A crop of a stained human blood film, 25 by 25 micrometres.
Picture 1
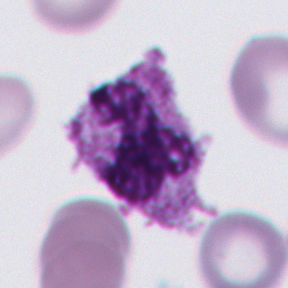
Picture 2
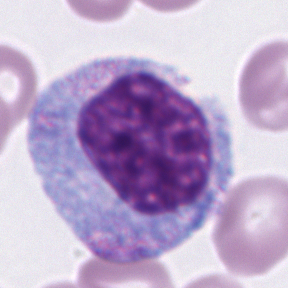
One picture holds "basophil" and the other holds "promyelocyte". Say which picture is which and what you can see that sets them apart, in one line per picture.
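In picture 1 we see a basophil: The nucleus is irregular and divided into several lobes.
In picture 2 we see a promyelocyte: The nucleus is a single oval mass without lobes or a deep indentation.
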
